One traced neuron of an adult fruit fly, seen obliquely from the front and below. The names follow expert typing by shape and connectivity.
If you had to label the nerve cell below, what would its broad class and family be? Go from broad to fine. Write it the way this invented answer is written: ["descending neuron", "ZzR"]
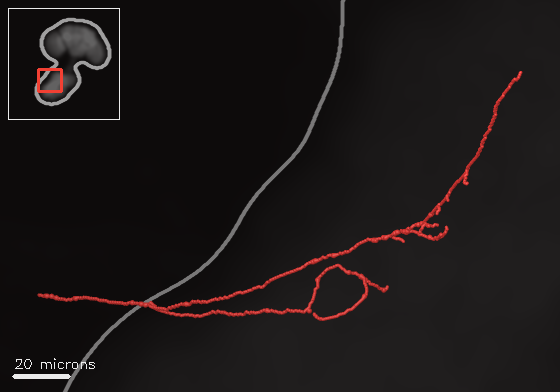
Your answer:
["sensory neuron entering the nerve cord", "class mechanosensory proprioceptive"]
